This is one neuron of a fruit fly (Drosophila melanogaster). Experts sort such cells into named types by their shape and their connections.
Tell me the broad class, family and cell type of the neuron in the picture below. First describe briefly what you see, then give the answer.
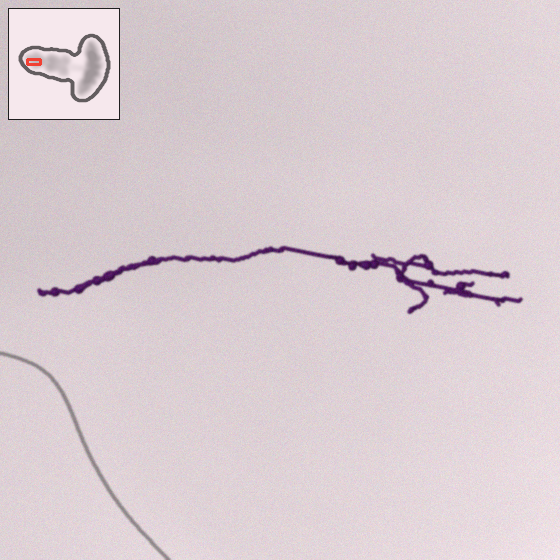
The drawing shows no cell body. There are a dozen or fewer branch ends. It is a sensory neuron entering the nerve cord. The name of its family is class gustatory. Its cell type is LgLG3.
